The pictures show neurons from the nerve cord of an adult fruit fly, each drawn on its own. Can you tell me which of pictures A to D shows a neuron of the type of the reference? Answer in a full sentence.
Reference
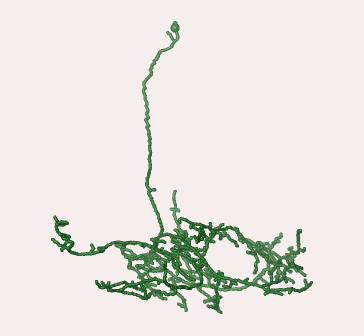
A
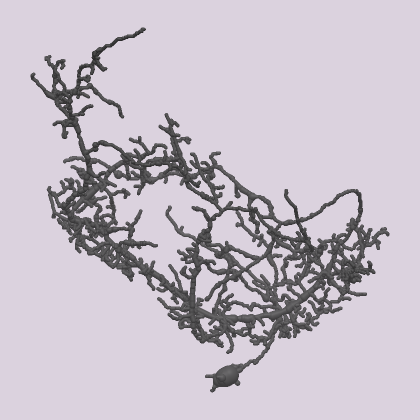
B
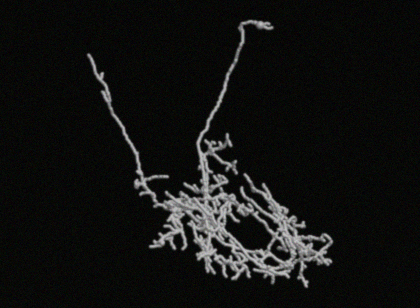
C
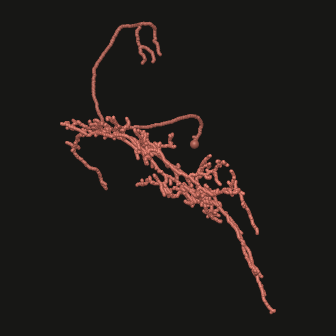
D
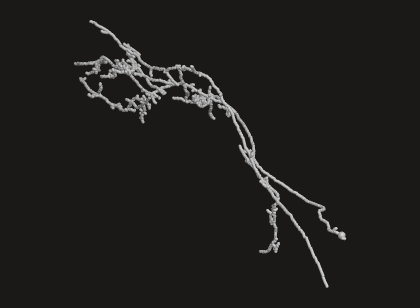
Picture B shows a neuron of the same cell type.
